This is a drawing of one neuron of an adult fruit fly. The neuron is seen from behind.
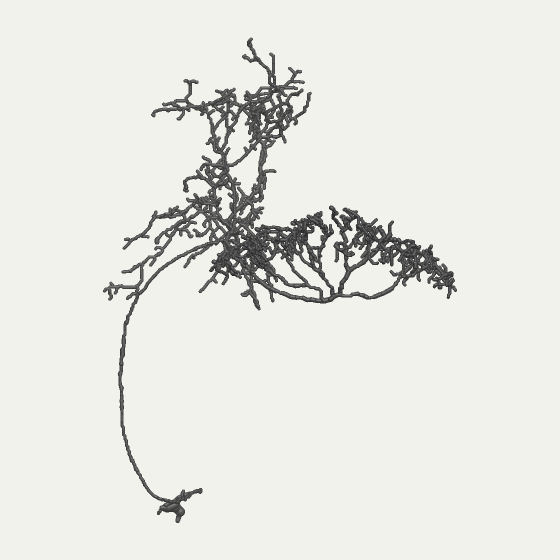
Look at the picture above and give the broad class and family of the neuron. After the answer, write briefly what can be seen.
Its broad class is central-brain intrinsic neuron. The family is hemilineage LALv1_dorsal. In this view it is taller than it is wide.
